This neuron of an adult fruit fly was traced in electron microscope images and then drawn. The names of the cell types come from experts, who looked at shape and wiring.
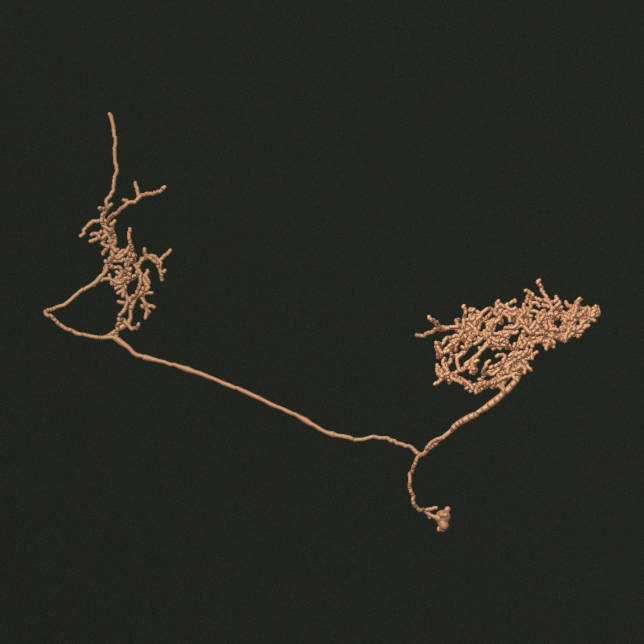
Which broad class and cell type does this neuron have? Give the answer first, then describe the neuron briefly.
Its broad class is central-brain intrinsic neuron. Its cell type is WED208. Dozens of branch ends can be seen. As drawn here it is wider than it is tall.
